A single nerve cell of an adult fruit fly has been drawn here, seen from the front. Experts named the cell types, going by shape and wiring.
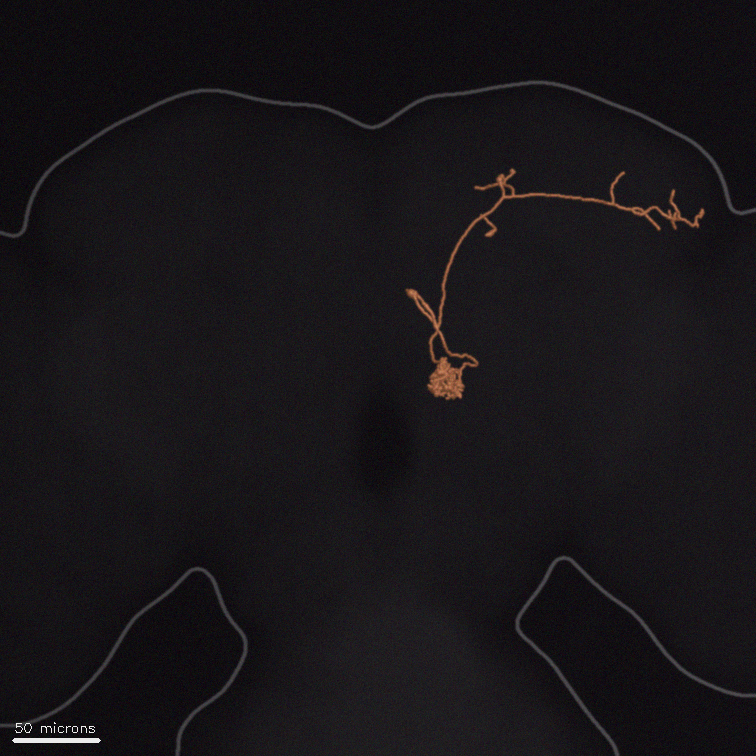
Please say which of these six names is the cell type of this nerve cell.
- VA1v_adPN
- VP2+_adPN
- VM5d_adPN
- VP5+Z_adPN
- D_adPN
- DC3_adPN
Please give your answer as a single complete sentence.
The cell type held by this nerve cell is VM5d_adPN.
